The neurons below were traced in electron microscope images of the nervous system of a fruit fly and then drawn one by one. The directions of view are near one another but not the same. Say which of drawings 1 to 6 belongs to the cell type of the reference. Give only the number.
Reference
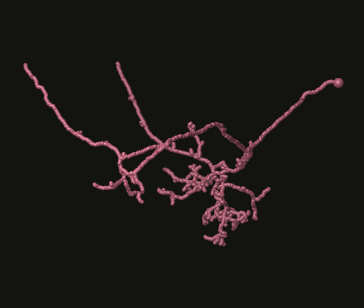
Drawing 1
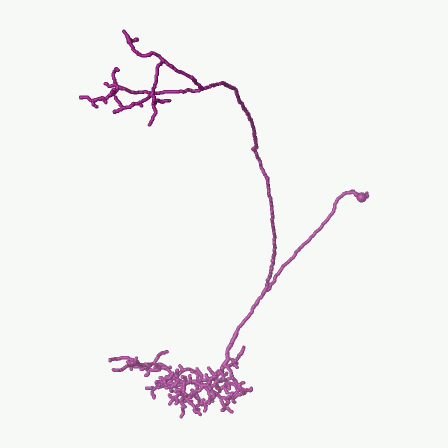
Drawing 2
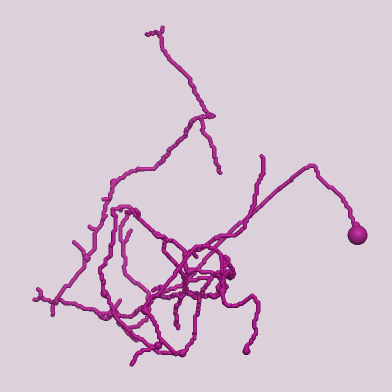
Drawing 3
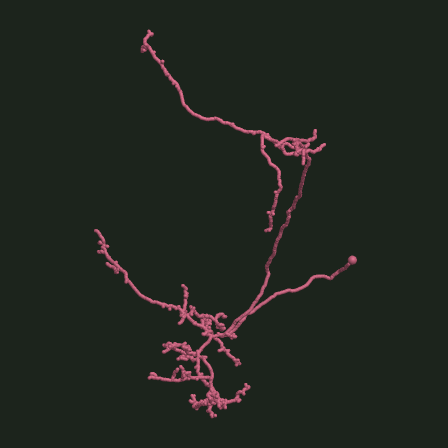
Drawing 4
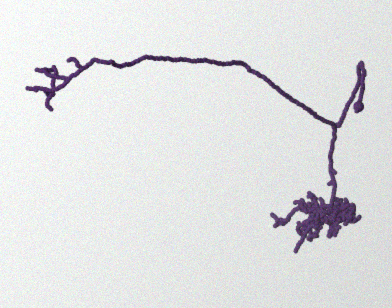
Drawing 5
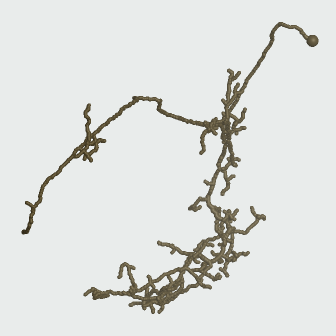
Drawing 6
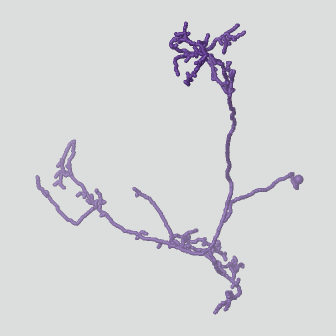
3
